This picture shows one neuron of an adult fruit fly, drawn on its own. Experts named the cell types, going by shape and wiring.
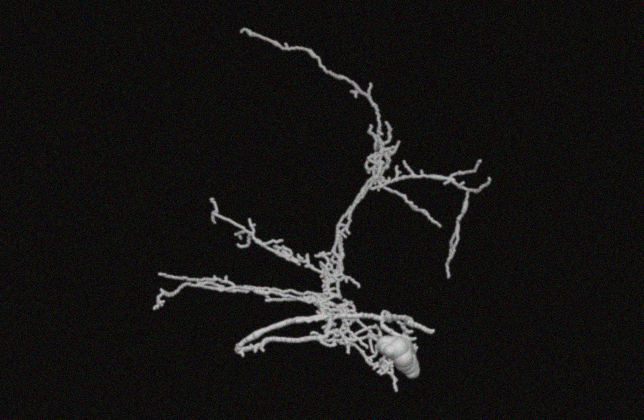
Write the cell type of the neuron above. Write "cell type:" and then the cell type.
cell type: MNad21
